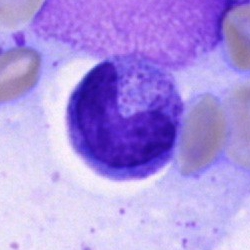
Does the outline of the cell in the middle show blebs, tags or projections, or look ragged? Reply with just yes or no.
No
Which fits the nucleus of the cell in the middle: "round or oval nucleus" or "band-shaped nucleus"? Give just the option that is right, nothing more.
Band-shaped nucleus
